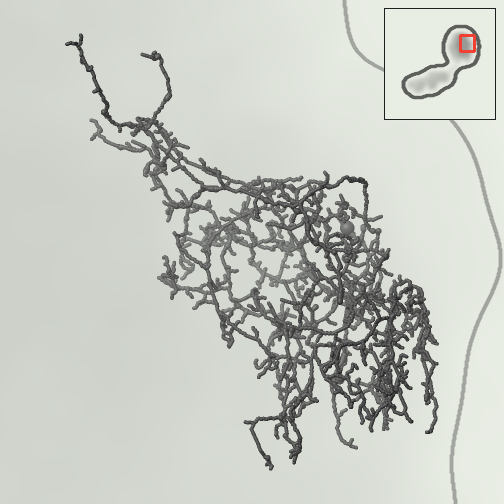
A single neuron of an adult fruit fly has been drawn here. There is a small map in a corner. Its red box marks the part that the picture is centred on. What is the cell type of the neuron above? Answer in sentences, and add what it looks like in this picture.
Its cell type is AVLP308. This is a central-brain intrinsic neuron. The picture shows more than a hundred branch ends. In this view it is about as wide as it is tall.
